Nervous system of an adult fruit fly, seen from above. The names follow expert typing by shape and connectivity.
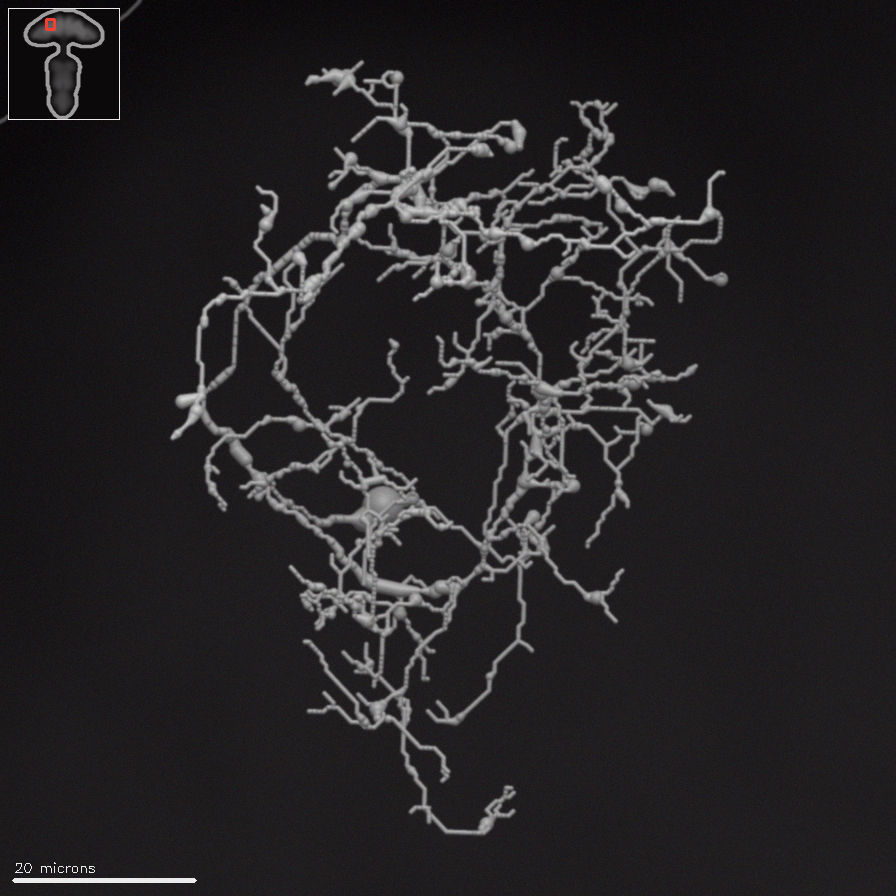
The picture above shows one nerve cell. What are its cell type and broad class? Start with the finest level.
AVLP363; central-brain intrinsic neuron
